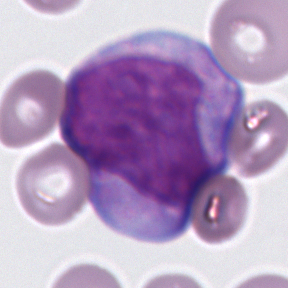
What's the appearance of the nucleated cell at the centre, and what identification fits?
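Hmm, the nucleus takes up most of this cell. Its chromatin looks finely textured, not coarsely clumped. The cytoplasm is pale blue, and its widest part sits below the nucleus. So this is an atypical promyelocyte.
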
